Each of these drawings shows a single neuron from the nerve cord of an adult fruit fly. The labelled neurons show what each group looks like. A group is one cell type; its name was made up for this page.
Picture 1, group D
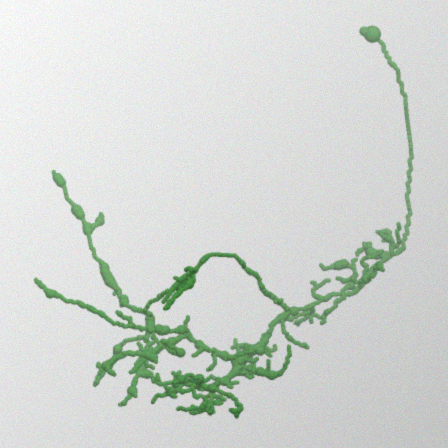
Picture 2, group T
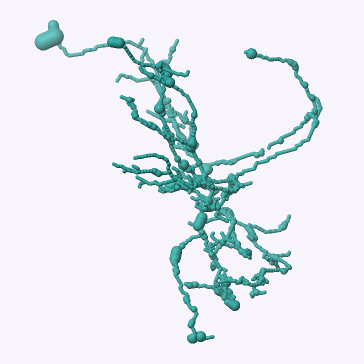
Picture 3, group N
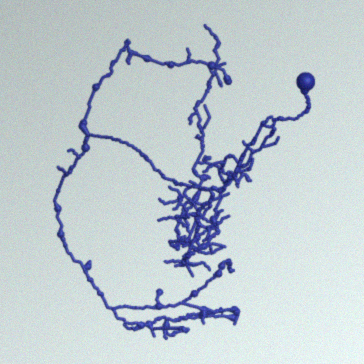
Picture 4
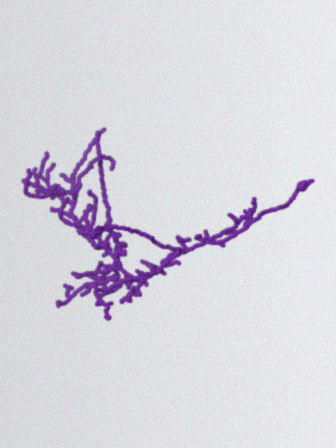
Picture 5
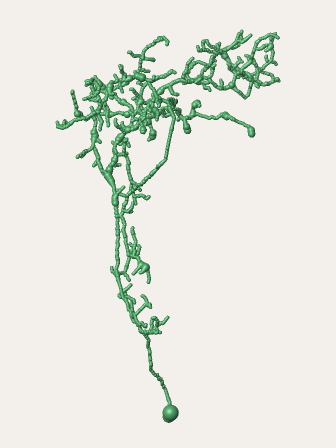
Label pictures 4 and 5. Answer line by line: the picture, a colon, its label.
4: group T
5: group T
